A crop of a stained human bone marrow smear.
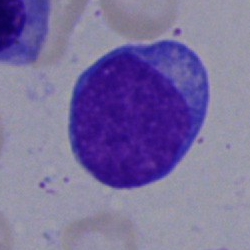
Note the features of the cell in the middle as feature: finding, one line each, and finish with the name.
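Nucleus: fills most of the cell, toward lower left
Chromatin: finely stippled, no coarse dark clumps
Cytoplasm: blue, broader cap at upper right
Rim: thin elsewhere around the nucleus
Name: blast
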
